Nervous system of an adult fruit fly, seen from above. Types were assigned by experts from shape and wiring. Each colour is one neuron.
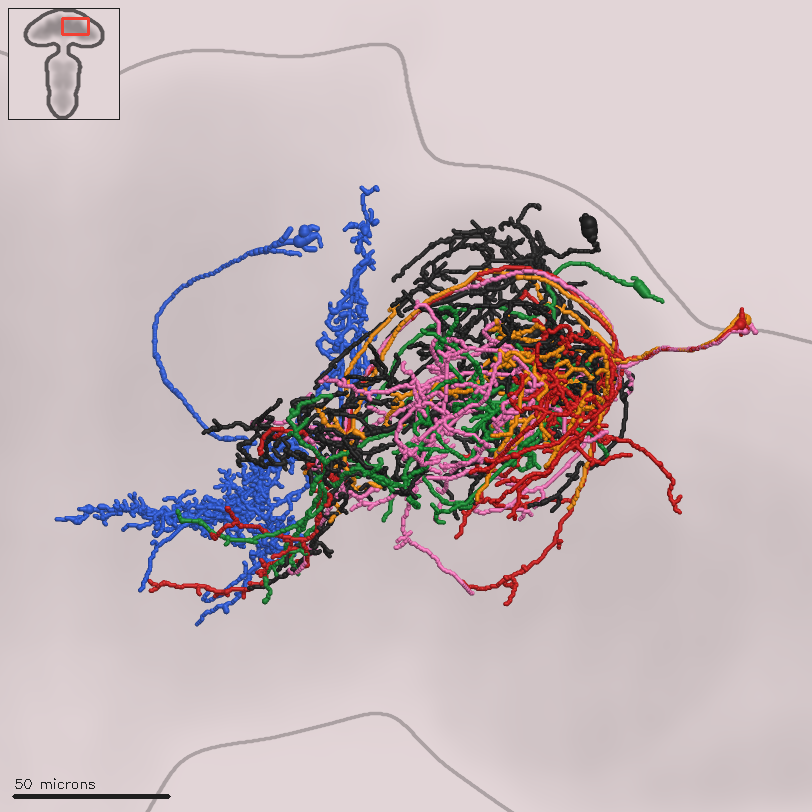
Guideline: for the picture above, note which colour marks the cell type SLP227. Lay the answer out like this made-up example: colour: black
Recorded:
colour: pink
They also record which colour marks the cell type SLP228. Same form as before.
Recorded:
colour: orange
